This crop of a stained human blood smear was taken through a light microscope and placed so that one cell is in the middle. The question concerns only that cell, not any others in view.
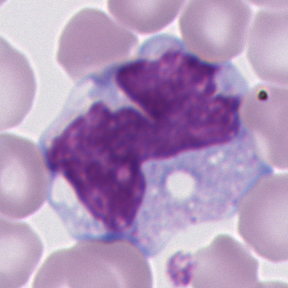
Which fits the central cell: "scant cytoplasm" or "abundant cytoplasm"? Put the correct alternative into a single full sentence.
The cell has plenty of cytoplasm around its nucleus.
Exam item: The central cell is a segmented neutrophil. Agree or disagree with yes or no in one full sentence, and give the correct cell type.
No, in the middle of the crop there is a monocyte rather than a segmented neutrophil.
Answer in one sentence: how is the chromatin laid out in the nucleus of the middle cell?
The chromatin is fine throughout, without coarse clumps.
